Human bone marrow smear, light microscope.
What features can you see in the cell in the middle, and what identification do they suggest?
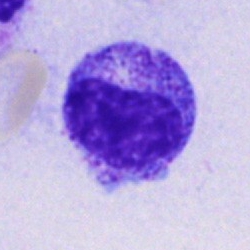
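The lower part of the cell is filled by the nucleus, whose upper edge is gently indented. Fine purple granules are scattered through the cytoplasm and over the nucleus. Just above the nucleus lies a pale area poor in granules. A small pale blue bleb projects from the bottom edge. Answer: myelocyte.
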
